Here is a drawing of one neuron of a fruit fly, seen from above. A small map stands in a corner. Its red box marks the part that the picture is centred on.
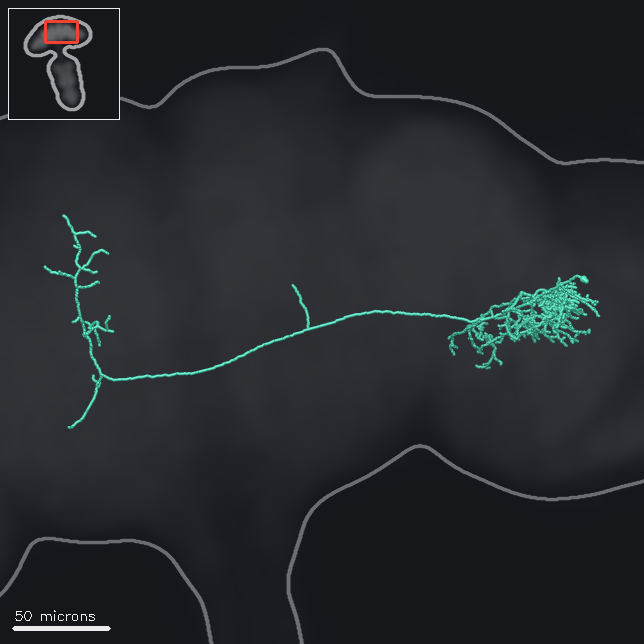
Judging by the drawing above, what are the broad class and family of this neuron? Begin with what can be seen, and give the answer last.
It lies in the brain. The cell body is on the right of the picture. By the scale bar it is about 300 microns wide in this view. It is a visual projection neuron. The family is hemilineage VPNp1_lateral.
